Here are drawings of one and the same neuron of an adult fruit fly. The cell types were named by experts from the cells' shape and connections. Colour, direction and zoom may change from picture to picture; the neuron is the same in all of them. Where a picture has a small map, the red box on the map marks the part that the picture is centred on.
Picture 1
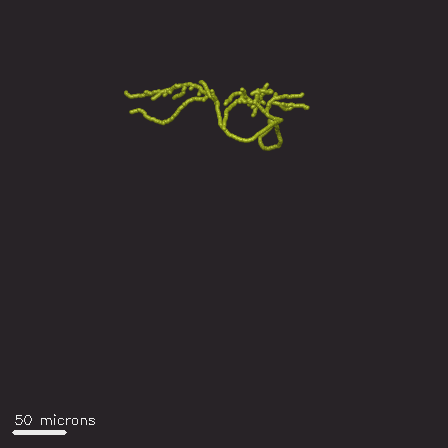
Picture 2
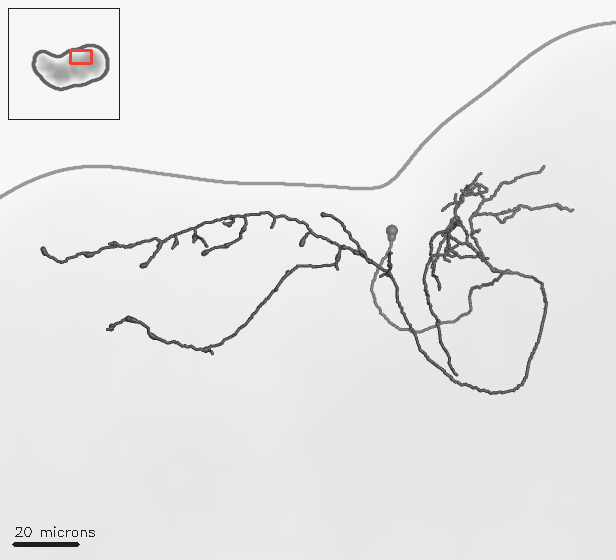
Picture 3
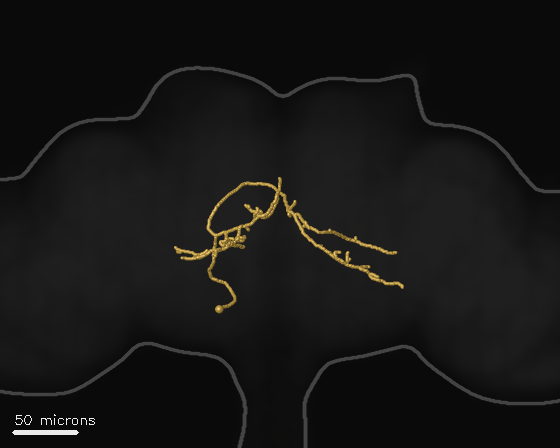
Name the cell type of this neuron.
SMP523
